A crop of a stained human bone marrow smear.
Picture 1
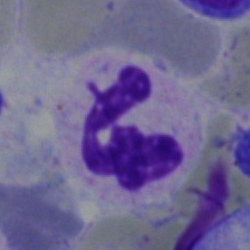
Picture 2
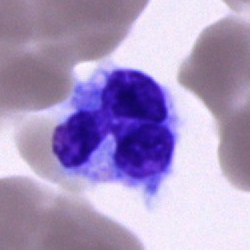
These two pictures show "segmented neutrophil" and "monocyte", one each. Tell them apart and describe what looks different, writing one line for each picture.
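Picture 1 shows a segmented neutrophil: The cytoplasm is abundant and pale pinkish-lilac.
Picture 2 shows a monocyte: A small amount of pale blue cytoplasm shows mainly at the left and lower centre between the lobes.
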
